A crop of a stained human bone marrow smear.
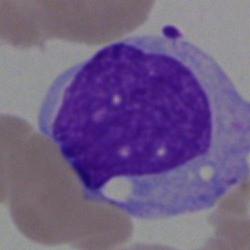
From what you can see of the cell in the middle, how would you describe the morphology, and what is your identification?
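Most of the cell is taken up by the nucleus, which lies toward the upper left. Its chromatin is dark purple and finely stippled, not clumped. The cytoplasm forms a rim that is broader on the right and lower sides than on the left, and no distinct granules can be seen in it. What we have here is a monocyte.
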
